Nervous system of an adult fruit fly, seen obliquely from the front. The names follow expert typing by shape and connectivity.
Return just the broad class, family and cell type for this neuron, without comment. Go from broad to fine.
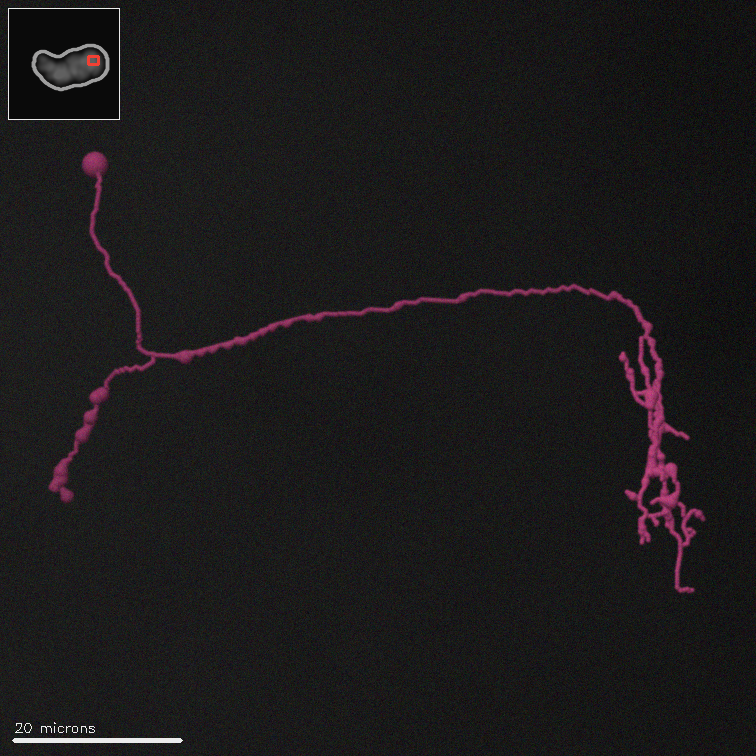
optic-lobe intrinsic neuron; T; T4c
